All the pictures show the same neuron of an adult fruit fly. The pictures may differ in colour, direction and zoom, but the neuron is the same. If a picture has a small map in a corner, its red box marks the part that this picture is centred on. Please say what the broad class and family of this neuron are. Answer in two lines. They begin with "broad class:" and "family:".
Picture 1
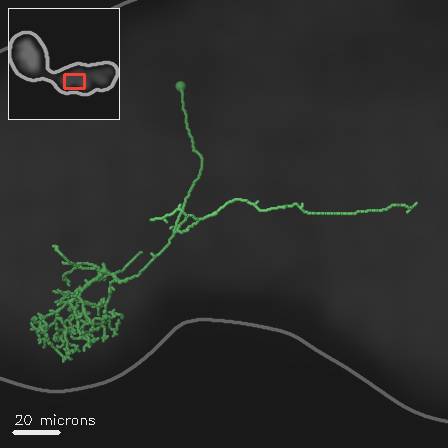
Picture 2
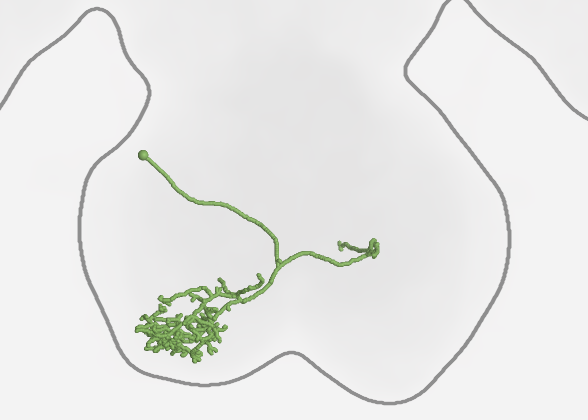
broad class: nerve-cord intrinsic neuron
family: hemilineage 23B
